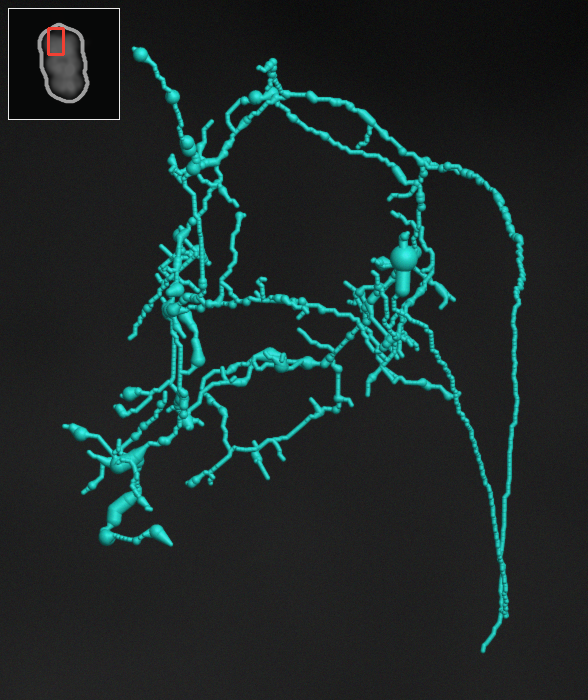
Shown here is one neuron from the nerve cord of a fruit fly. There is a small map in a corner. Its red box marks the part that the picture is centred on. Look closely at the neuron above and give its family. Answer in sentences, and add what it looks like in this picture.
Its family is hemilineage 02A. Its broad class is nerve-cord intrinsic neuron. Dozens of branch ends can be seen. As drawn here it is taller than it is wide.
